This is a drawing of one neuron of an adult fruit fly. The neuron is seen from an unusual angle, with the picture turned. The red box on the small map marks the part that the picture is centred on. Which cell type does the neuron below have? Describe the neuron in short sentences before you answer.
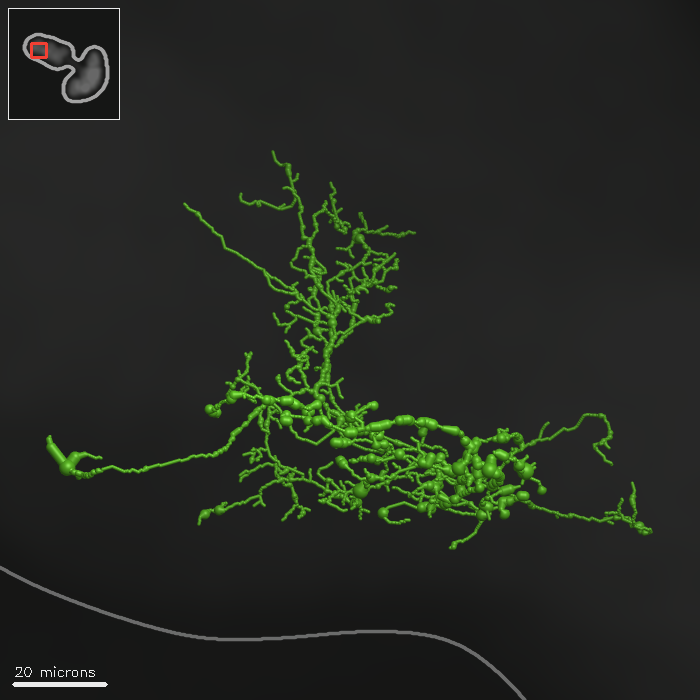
It is in the nerve cord and does not reach the brain. From left to right in the picture it spans about 130 microns. This is a nerve-cord intrinsic neuron. It is of cell type IN12A048.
